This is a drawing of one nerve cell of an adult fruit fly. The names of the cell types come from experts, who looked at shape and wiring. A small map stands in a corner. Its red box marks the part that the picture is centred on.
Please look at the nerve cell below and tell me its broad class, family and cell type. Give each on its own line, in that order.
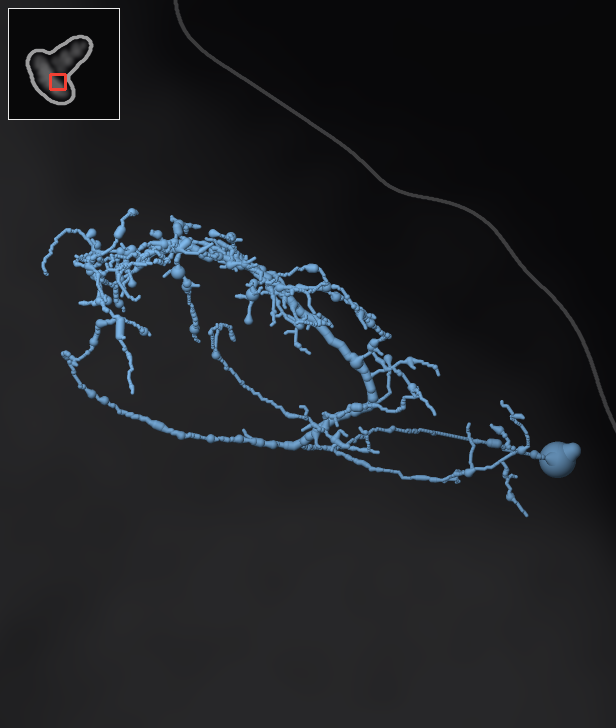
central-brain intrinsic neuron
hemilineage SMPpv2_dorsal
LPN_a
